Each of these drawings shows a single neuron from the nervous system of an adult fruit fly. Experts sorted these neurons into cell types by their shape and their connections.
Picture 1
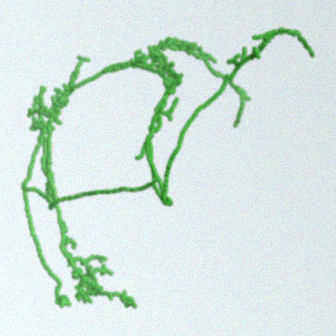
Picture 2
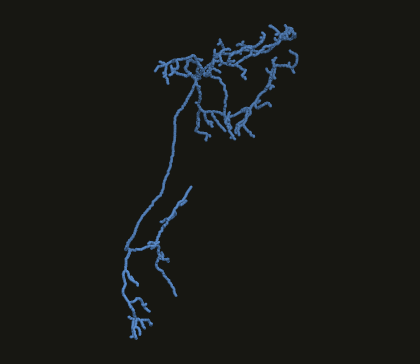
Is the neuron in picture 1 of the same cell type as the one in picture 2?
no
